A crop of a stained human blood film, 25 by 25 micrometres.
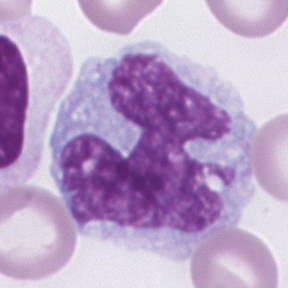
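Monocyte in a stained smear of human peripheral blood, viewed by light microscopy. The nucleus of this monocyte is folded into an irregular, lobed shape. Its cytoplasm is pale grey-blue and holds a few small clear vacuoles. The cell border is irregular and slightly ruffled.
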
